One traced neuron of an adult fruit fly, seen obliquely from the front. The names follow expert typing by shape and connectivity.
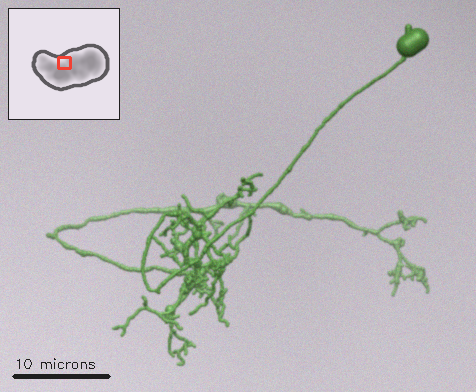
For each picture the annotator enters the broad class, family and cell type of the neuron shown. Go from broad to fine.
optic-lobe intrinsic neuron; Tm; Tm12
